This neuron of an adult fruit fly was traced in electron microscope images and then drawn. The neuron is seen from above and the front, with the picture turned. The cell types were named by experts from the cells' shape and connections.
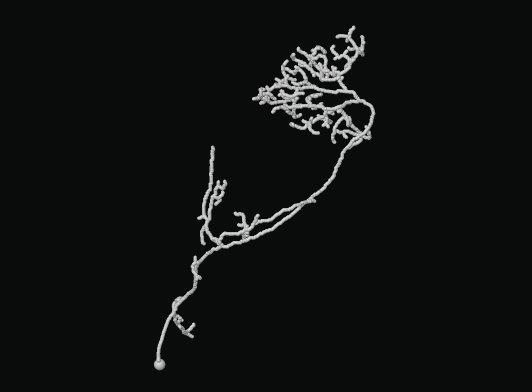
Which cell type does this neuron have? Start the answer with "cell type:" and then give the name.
cell type: FB2I_a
